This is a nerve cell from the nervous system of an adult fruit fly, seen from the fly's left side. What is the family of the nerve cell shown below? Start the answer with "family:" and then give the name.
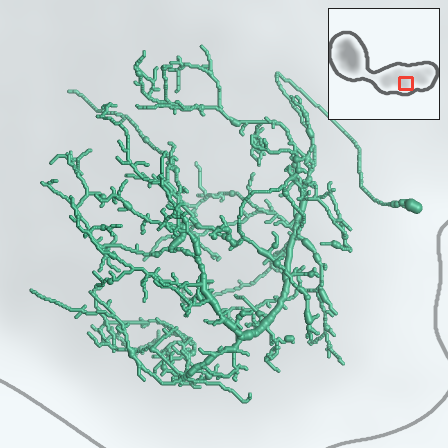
family: hemilineage 03A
